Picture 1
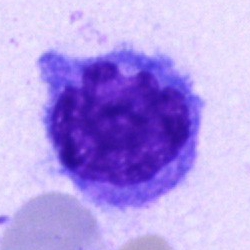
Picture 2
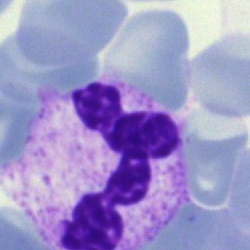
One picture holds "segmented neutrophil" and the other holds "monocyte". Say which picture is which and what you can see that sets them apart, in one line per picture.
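Picture 1 – monocyte. The nucleus fills most of the cell and has a notched, uneven upper border.
Picture 2 – segmented neutrophil. The cytoplasm is plentiful and pale pinkish-lilac.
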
